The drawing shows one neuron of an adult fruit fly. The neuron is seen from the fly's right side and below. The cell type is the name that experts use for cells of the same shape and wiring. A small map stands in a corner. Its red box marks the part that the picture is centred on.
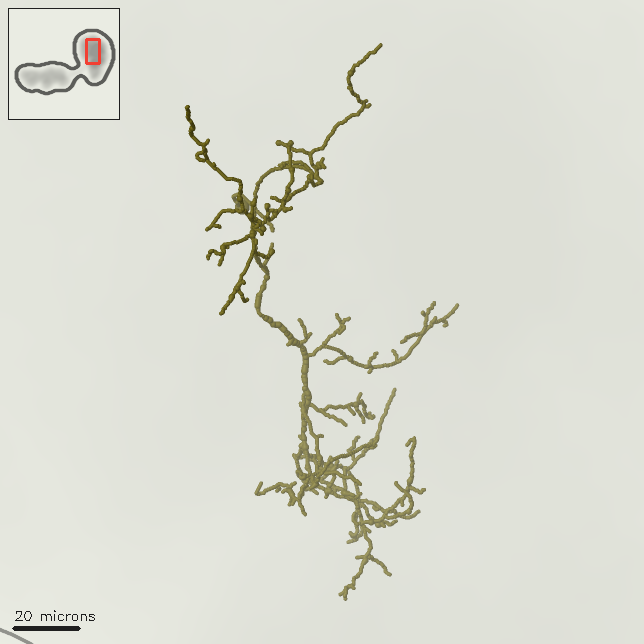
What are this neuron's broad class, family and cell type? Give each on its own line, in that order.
central-brain intrinsic neuron
hemilineage DM1_dorsal
CB4072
